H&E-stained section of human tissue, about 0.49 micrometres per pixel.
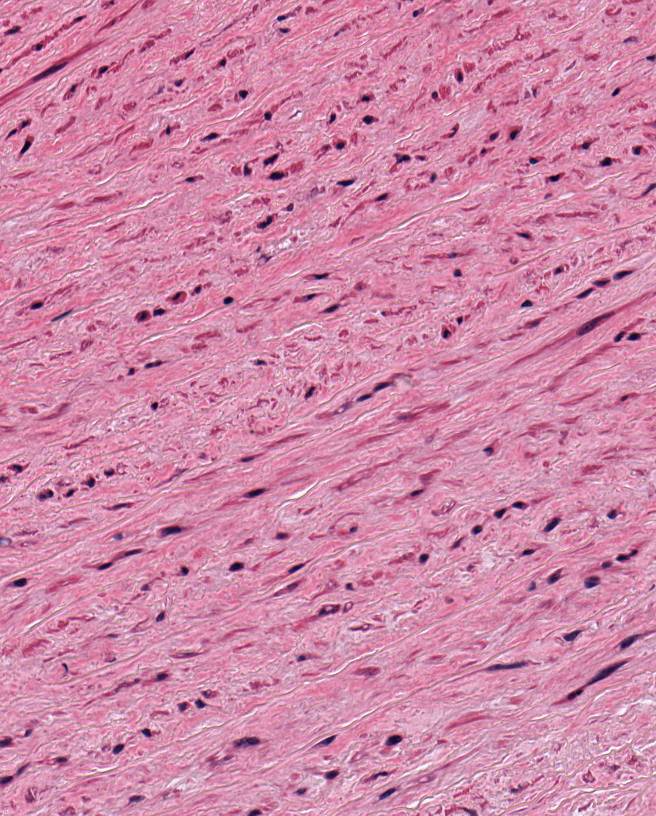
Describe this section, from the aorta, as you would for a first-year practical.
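Parallel bundles of eosinophilic fibres cross the entire field diagonally, from lower left to upper right. Epithelium is absent throughout. There are no fat cells. No vessel with an open lumen is visible.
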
